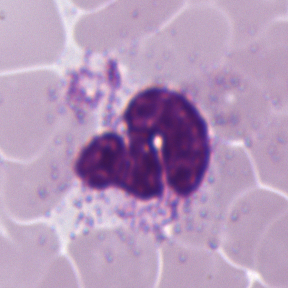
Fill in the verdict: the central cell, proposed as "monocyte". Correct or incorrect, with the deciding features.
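The nucleus consists of two joined lobes, a smaller one on the left and a larger curved one on the right, and the cytoplasm is very pale, almost colourless. The cell is a segmented neutrophil, not a monocyte.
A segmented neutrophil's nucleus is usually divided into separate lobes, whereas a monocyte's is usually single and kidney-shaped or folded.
The lobed nucleus therefore speaks for segmented neutrophil and against monocyte.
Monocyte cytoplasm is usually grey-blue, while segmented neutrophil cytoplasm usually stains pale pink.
The nearly colourless cytoplasm here does not show the grey-blue usual for a monocyte. The chromatin is dark purple and dense, no nucleoli are visible, and small purple granules are scattered loosely through the cytoplasm. The cell lacks a sharp border, its granules fading out irregularly into the surrounding red cells.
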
